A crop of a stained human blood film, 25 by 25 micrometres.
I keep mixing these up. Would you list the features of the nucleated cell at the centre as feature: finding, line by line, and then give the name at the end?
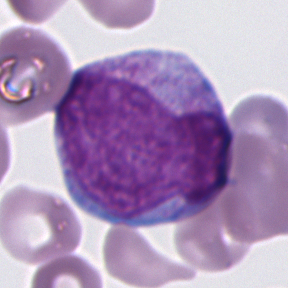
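Outline: angular, several fairly straight edges
Nucleus: irregular outline, indented along upper right edge
Chromatin: fine, evenly spread, no coarse dark clumps
Vacuoles: none in cytoplasm
Identity: atypical promyelocyte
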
